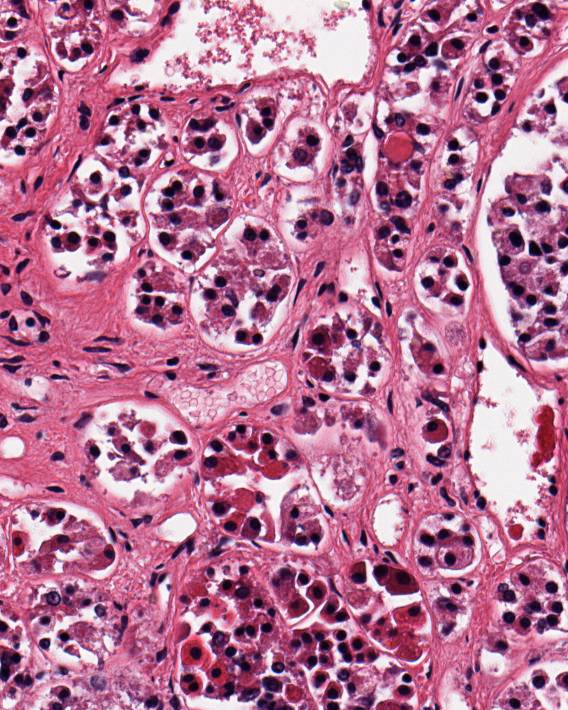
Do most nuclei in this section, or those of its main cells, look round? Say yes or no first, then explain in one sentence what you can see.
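Yes. Most nuclei within the nests are small, round and darkly stained.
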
